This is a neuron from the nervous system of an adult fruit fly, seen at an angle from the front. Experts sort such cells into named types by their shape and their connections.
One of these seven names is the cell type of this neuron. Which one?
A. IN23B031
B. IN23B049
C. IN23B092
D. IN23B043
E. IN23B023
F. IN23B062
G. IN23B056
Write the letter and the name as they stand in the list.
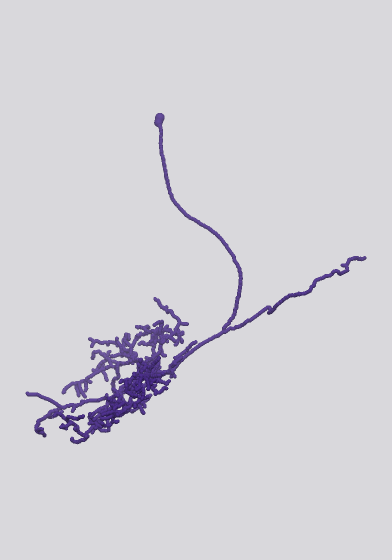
E. IN23B023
